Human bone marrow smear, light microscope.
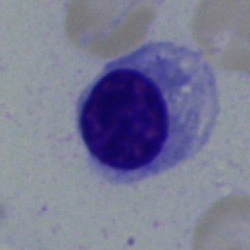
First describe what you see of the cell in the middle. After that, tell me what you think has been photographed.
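Off-centre, toward the left side of the cell, sits the nucleus, its dense chromatin stained dark purple. The cytoplasm is broadest on the right side of the nucleus. A few small pale spots lie in the cytoplasm to the right of the nucleus. The cell shown is an erythroblast.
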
